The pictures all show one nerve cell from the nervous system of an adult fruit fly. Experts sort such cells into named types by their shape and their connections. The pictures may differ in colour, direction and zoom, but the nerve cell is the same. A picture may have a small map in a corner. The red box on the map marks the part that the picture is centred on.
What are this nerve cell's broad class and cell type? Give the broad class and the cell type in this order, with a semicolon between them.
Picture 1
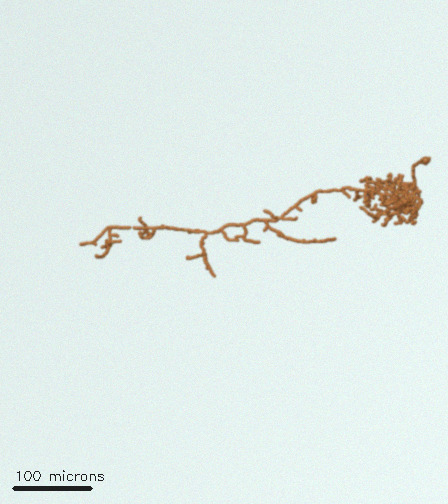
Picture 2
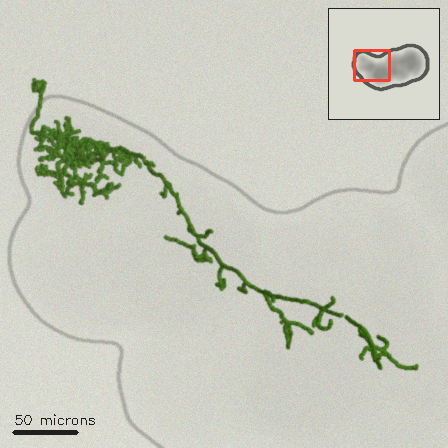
nerve-cord intrinsic neuron; INXXX241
